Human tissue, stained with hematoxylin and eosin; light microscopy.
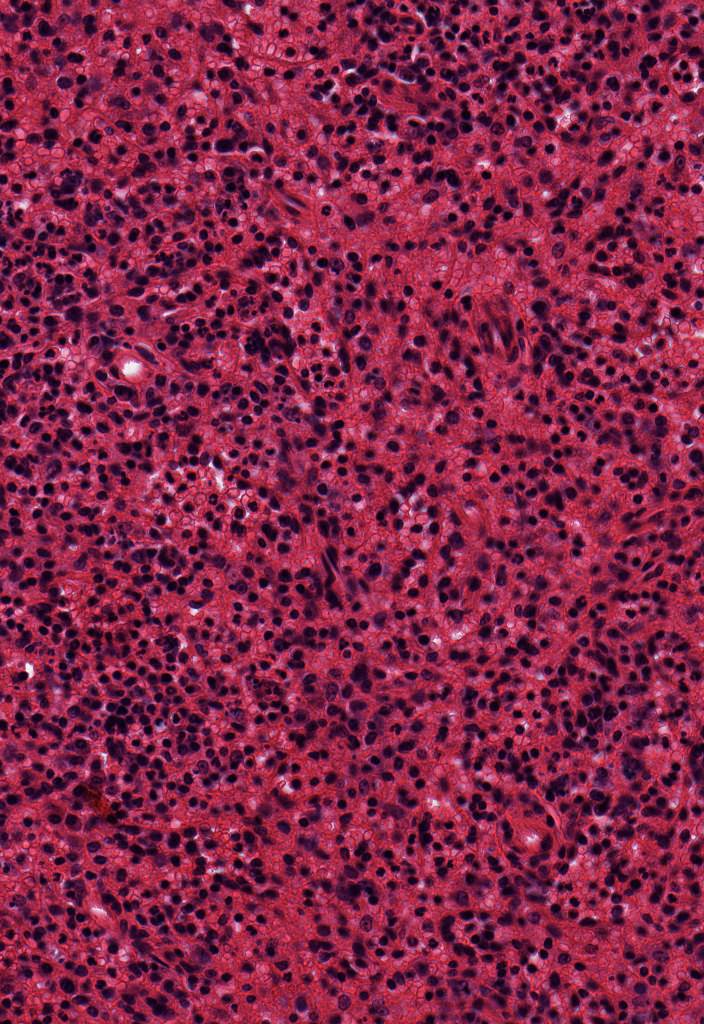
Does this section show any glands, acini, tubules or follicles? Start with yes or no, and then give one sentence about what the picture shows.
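No. The cells form one continuous solid sheet across the whole field, with no glands or other units.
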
